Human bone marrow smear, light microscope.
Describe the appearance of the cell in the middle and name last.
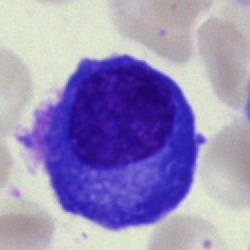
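Chromatin finely stippled, not clumped into coarse blocks. Cytoplasm deep blue, forming a broad band below the nucleus rather than a thin rim. Ragged, frayed purple fringe projecting from the left edge of the cell. Plasma cell.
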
